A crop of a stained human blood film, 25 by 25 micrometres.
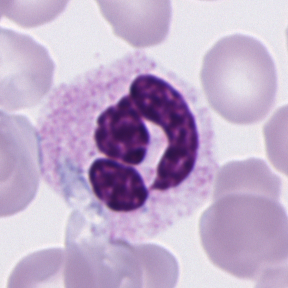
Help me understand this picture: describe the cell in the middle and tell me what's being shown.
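Three separate lobes make up the nucleus, and the one on the right is drawn out into a long, curved crescent. No nucleoli are visible within it. The outline of the cell is roughly round. This is a segmented neutrophil.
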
